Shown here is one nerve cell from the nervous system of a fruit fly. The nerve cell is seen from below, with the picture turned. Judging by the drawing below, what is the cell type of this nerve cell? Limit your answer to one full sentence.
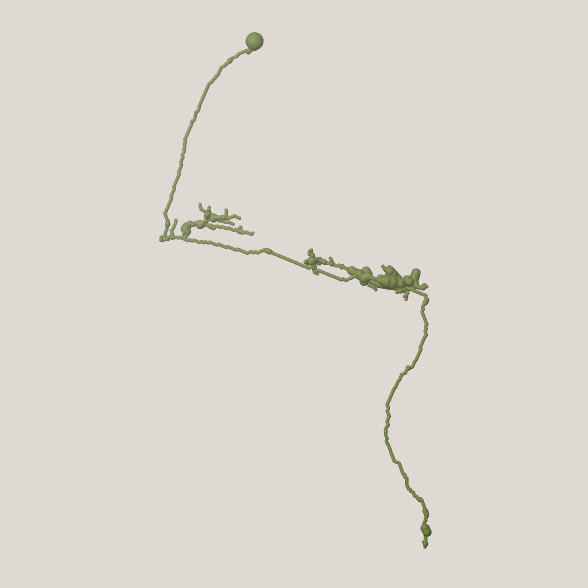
Regarding its cell type, the nerve cell is C3.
